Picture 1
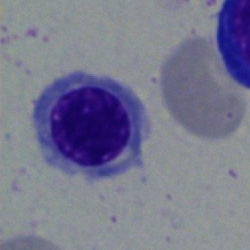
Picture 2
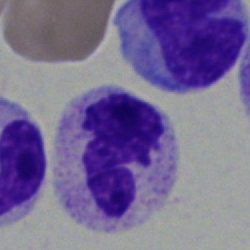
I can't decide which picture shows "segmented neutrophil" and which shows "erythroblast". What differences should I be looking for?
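That's an erythroblast in picture 1 and a segmented neutrophil in picture 2. The erythroblast is roughly round with a slightly uneven, bumpy edge, whereas the segmented neutrophil has a smooth outline, round to slightly oval. The segmented neutrophil's nucleus is irregular, with a deep notch cutting in from its right side. In the erythroblast, a moderate rim of blue cytoplasm surrounds the nucleus on all sides, with a paler band next to the nucleus inside a darker blue outer rim, and no granules visible. Both have dark purple chromatin, densely packed in the erythroblast and coarsely clumped in the segmented neutrophil. No nucleoli show in the segmented neutrophil's nucleus, and its cytoplasm has no visible vacuoles.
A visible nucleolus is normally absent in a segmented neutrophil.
It doesn't touch any of its neighbouring cells, either.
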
